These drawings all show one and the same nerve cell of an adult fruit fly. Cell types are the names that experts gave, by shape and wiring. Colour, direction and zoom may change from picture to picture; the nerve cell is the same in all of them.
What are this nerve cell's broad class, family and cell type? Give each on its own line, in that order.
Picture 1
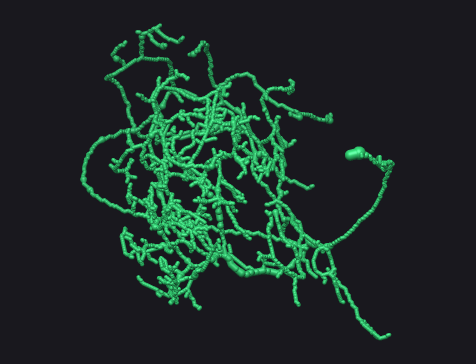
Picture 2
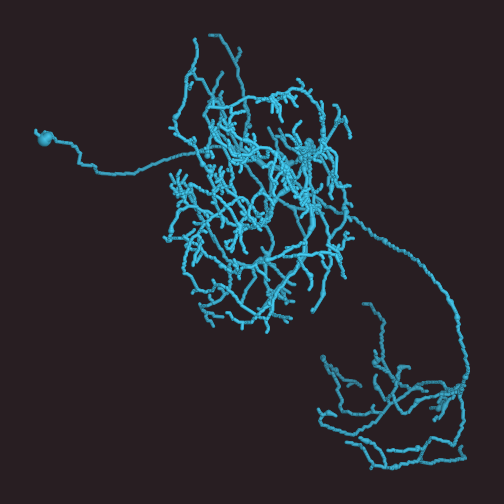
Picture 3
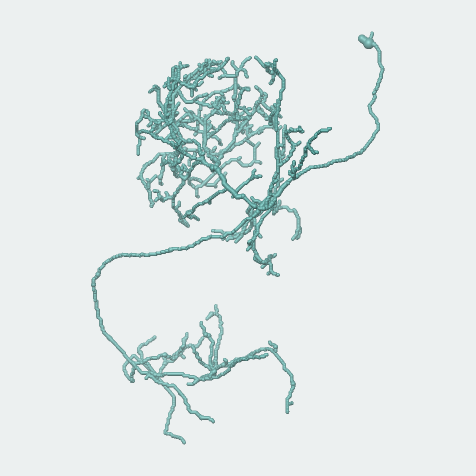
central-brain intrinsic neuron
hemilineage VLPd&p1_posterior
SLP327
